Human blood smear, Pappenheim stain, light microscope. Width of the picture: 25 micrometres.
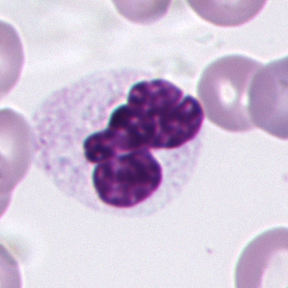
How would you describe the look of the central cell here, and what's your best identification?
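Most of the cytoplasm is on the left, with the nucleus lying toward the right side of the cell. Its chromatin is dark purple and coarsely clumped. The cytoplasm is very pale, just faintly tinted pinkish-lilac, and it holds many fine, small granules of that same pinkish-lilac. This is a segmented neutrophil.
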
